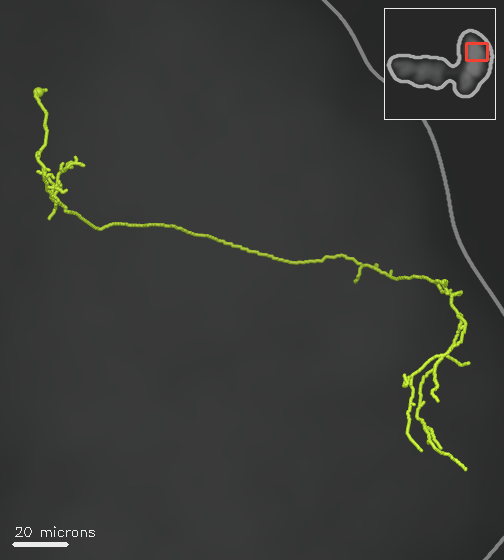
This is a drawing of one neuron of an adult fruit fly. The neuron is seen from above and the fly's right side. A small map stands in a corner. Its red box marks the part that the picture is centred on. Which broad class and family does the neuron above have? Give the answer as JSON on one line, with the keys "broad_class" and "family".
{"broad_class": "central-brain intrinsic neuron", "family": "class Kenyon Cell"}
